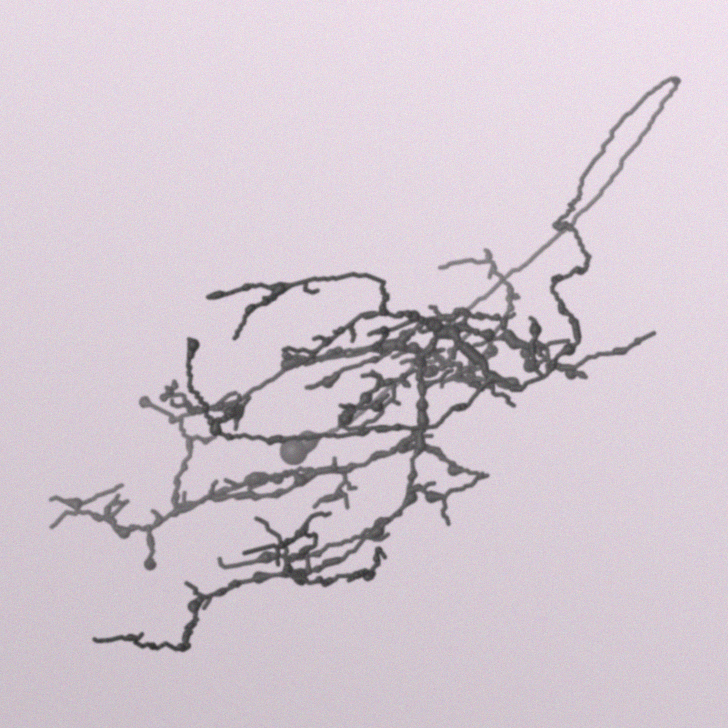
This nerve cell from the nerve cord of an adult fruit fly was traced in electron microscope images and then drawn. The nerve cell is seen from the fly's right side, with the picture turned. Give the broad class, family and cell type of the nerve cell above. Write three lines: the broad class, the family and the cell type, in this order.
nerve-cord intrinsic neuron
hemilineage 11B
IN11B025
